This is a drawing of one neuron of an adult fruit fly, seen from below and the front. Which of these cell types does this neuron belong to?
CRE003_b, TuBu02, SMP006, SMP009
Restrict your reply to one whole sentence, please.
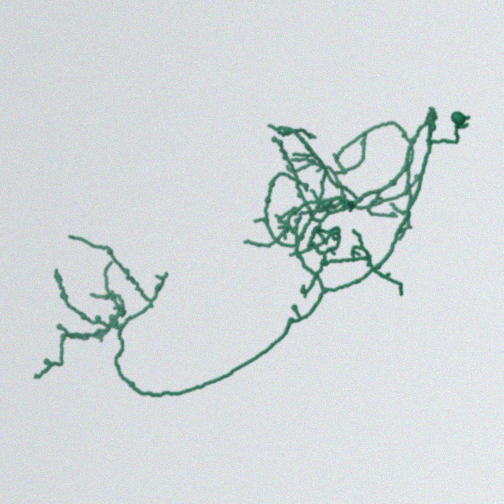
Belonging to the cell type SMP009 is this neuron.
